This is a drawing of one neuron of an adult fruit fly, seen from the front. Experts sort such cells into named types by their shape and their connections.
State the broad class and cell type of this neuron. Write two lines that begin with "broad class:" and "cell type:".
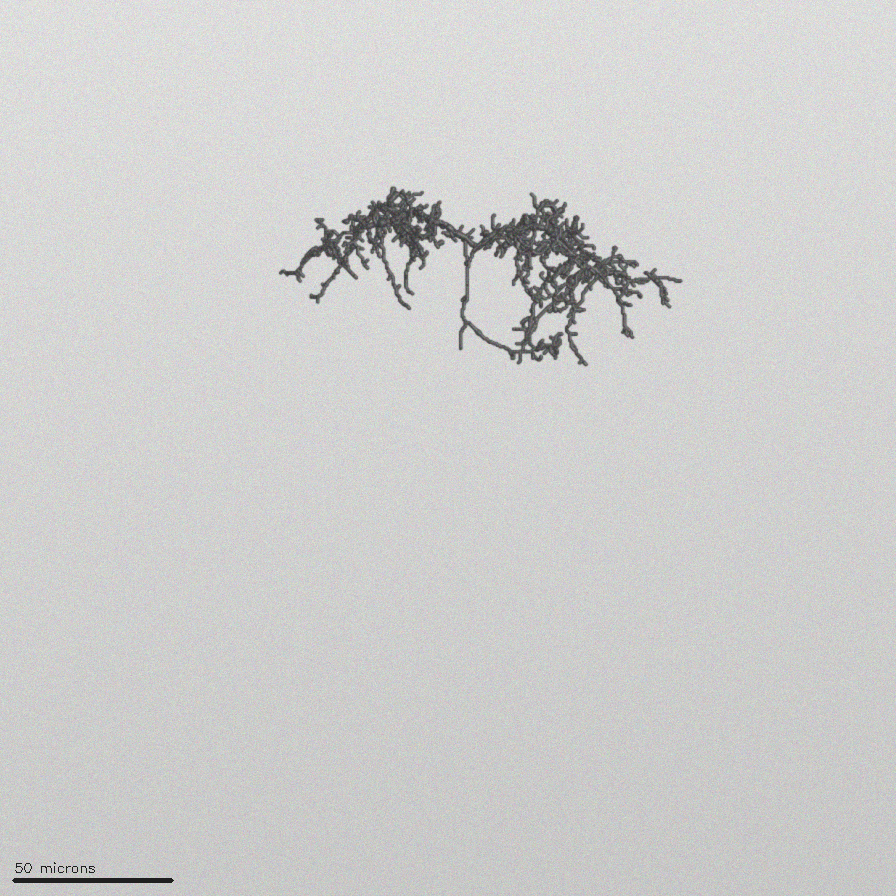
broad class: nerve-cord intrinsic neuron
cell type: INXXX235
